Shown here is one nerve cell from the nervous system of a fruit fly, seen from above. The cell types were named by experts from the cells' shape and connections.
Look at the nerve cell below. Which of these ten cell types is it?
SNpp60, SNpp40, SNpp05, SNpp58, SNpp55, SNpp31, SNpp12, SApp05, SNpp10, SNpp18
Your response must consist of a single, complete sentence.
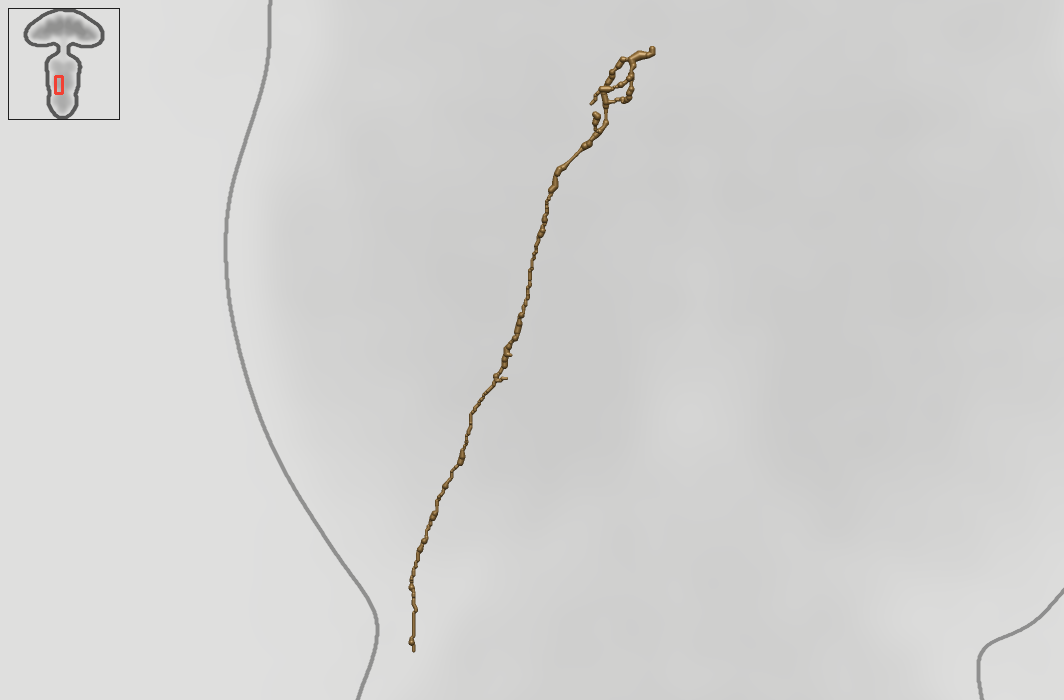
Regarding its cell type, the neuron is SNpp60.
